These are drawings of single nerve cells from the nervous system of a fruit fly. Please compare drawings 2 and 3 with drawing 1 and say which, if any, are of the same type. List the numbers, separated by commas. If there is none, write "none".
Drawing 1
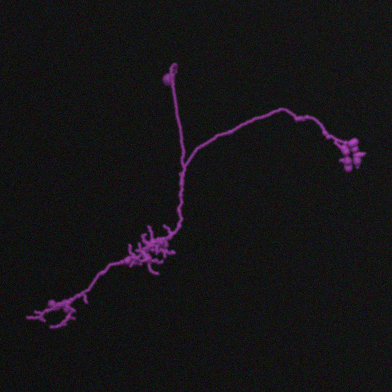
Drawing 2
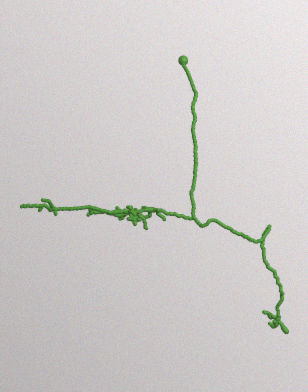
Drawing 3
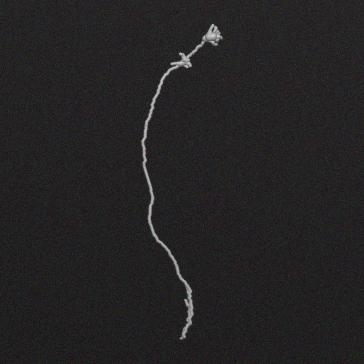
2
